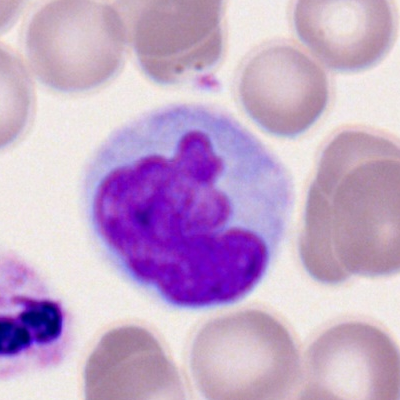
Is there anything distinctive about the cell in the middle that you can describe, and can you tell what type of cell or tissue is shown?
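Roughly round in outline, the cell has an irregularly folded nucleus with several bulging lobes. Its chromatin stains a lighter purple than the nucleus of the cell at the lower left edge. No coarse granules are present in the cytoplasm. The cell is a monocyte.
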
